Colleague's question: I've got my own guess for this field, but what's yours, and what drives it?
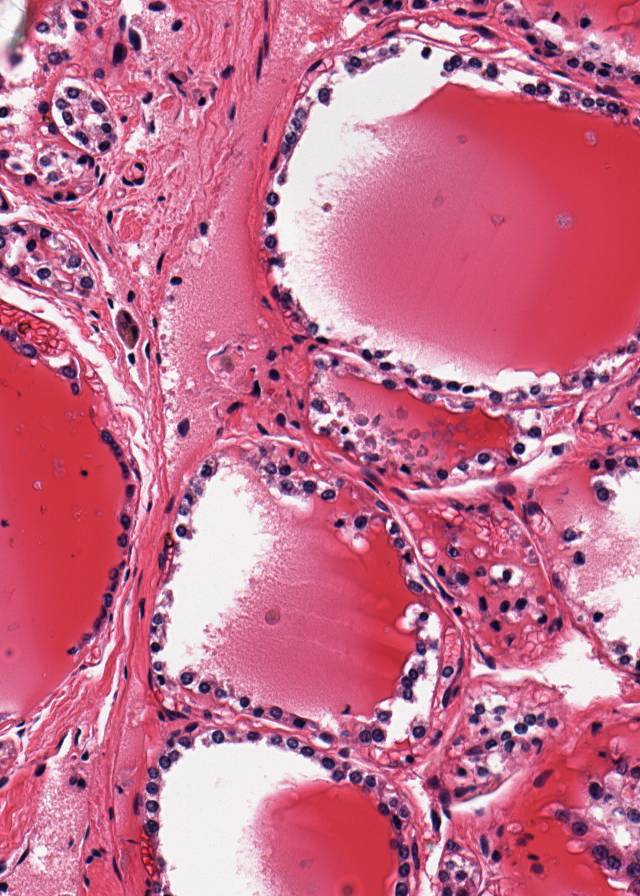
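Tissue: thyroid follicle. Large rounded follicles of homogeneous deep pink material fill most of the field, biggest upper right and left edge. Lining single layer, flattened to low cuboidal; nuclei small, round, dark, non-overlapping.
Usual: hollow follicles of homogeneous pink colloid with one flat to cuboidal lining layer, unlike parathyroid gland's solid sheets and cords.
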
